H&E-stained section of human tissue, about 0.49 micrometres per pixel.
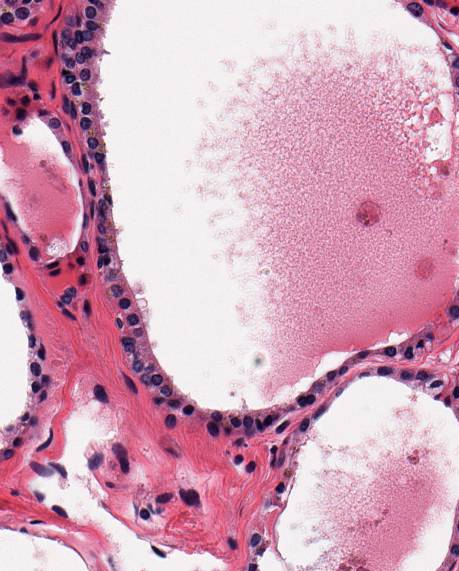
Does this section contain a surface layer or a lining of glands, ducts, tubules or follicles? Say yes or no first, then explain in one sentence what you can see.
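Yes. The spaces are lined by a single layer of cuboidal cells with dark round nuclei.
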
